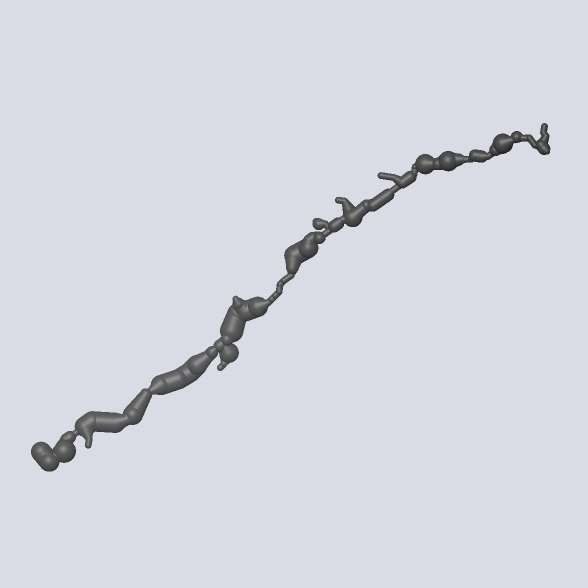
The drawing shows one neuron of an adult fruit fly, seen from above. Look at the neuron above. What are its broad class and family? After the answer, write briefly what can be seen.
Its broad class is sensory neuron entering the brain. Its family is called class mechanosensory. No cell body is drawn. It has a dozen or fewer branch ends.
